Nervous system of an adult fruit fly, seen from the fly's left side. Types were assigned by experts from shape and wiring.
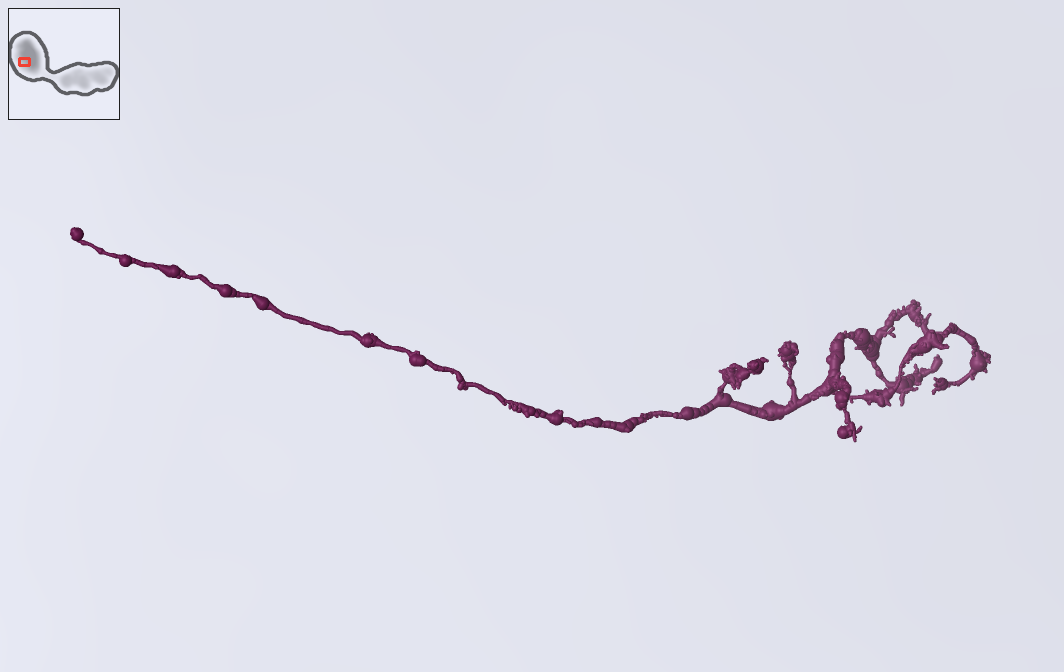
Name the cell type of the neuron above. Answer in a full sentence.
The cell type is JO-EV2.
